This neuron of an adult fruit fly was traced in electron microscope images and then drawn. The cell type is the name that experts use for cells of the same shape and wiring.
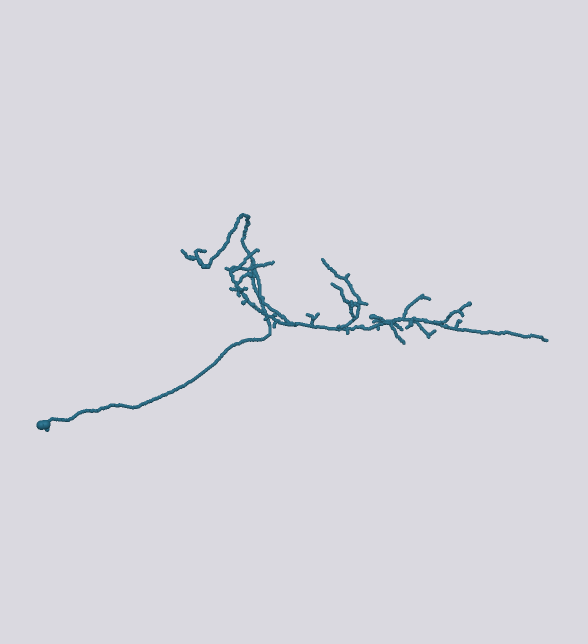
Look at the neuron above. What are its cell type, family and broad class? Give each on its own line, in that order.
IN02A045
hemilineage 02A
nerve-cord intrinsic neuron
